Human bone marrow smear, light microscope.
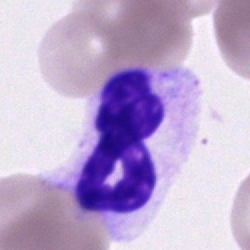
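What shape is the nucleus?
A figure eight, one lobe stacked above the other, and the lower part loops around a small clear hole.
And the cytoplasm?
Pale lilac, widest on the right of the nucleus, with fine, sparse lilac granules.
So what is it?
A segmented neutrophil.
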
